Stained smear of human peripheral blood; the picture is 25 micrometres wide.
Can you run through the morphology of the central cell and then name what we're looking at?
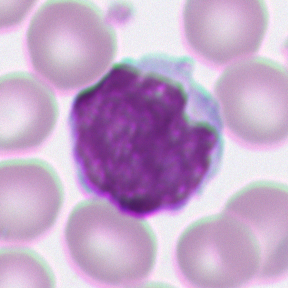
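You'll see pale greyish-blue cytoplasm, mostly at the upper right of the nucleus. The nucleus is about 13 micrometres across, with an irregular outline and an indentation on its upper right side. Its chromatin stains dark purple all the way through. That's a typical lymphocyte.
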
